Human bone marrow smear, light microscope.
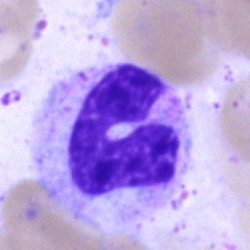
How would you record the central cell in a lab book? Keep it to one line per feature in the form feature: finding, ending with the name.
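Nucleus: deeply indented into a C, gap opening to the right
Nucleoli: none to be seen
Granules: fine, pink-violet, sparse through the cytoplasm
Outline: roughly round, faint and poorly defined edge
Name: band neutrophil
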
